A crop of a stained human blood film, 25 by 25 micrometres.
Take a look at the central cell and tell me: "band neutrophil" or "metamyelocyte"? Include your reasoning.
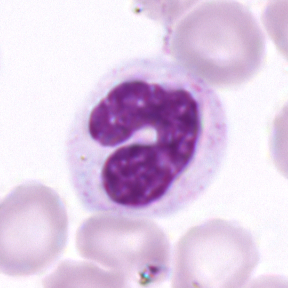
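Band neutrophil. Outline round and smooth. Chromatin dark purple, coarsely clumped. Cytoplasm pale pinkish-lilac, with fine, sparse pink-violet granules scattered through it.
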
